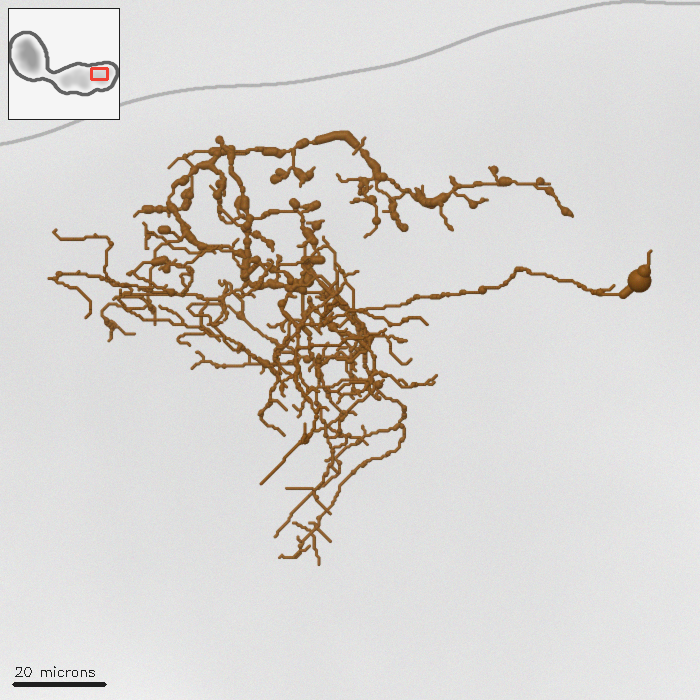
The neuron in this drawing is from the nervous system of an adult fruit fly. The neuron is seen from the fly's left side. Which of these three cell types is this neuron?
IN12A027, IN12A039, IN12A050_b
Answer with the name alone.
IN12A039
